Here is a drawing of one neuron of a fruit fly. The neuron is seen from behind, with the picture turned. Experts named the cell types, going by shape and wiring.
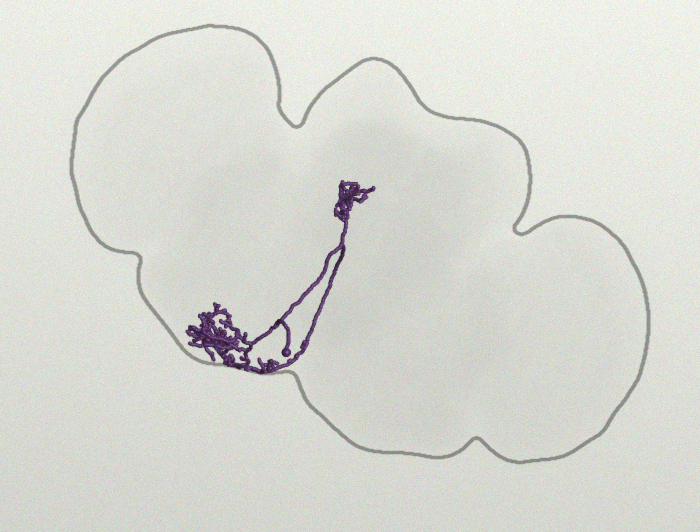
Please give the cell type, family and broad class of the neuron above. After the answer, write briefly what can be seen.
It is of cell type CB4127. Its family is hemilineage DM2_central. Its broad class is central-brain intrinsic neuron. In this view it is about as wide as it is tall.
